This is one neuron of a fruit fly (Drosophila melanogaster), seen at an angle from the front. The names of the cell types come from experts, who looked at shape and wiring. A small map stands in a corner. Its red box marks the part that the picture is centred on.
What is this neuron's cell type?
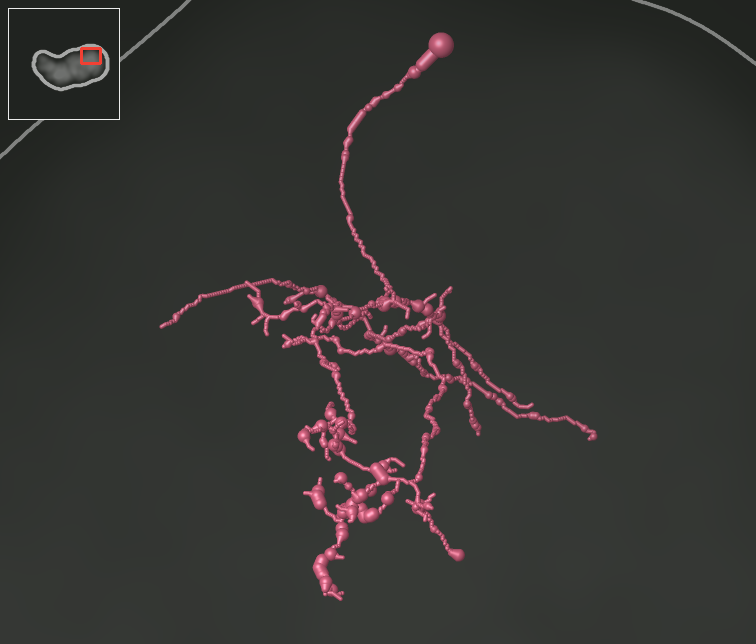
CB1171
